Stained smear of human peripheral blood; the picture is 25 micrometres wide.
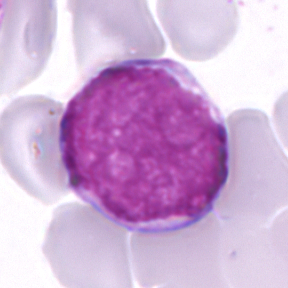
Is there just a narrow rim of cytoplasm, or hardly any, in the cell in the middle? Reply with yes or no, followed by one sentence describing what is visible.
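Yes. The nucleus fills almost the whole cell, leaving only a very thin rim of cytoplasm.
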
